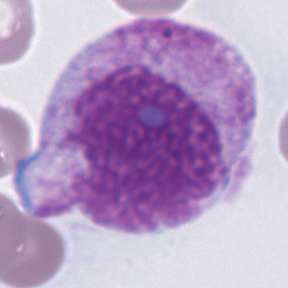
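Atypical promyelocyte, centre of field. Single pale blue nucleolus near the middle of the nucleus. Cytoplasm pale lilac, with fine, dusty purple granules; band wider above the nucleus than below. Blunt bulge projecting at lower left, edged in blue.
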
